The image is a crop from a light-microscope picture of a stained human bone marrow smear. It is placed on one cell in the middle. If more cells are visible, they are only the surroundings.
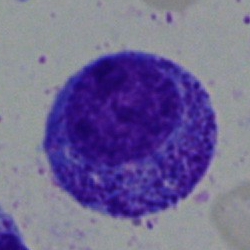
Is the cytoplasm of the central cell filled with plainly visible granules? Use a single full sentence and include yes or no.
Yes, the cell's cytoplasm contains many granules that can be seen.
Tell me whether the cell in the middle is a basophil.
no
